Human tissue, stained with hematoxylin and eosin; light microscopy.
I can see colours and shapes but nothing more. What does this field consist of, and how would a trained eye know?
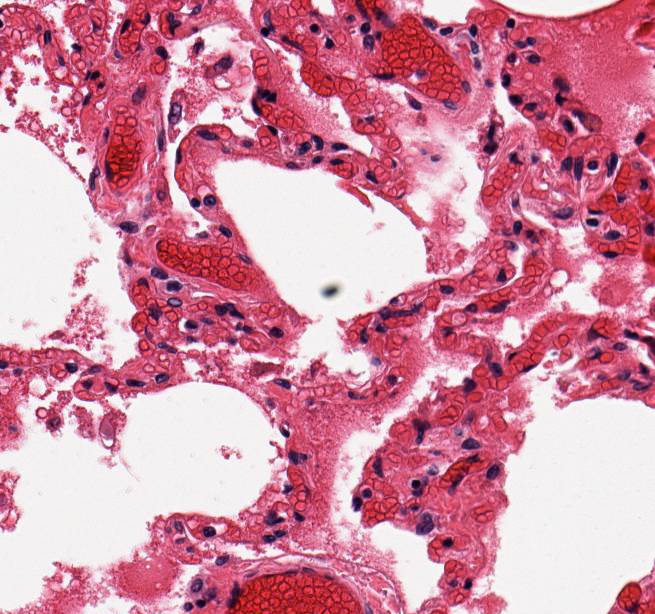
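The field mainly shows alveolus: thin branching septa separate large empty spaces at the left, centre and lower right.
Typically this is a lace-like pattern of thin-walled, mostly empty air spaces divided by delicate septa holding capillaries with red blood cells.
Here the septal capillaries are tortuous, distended and tightly packed with red blood cells. No glands or tubules lined by cuboidal or columnar epithelium appear, setting the field apart from bronchiole.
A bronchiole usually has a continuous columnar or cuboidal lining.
The septal tissue is mostly pink, with little fibrous stroma between the packed capillaries.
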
